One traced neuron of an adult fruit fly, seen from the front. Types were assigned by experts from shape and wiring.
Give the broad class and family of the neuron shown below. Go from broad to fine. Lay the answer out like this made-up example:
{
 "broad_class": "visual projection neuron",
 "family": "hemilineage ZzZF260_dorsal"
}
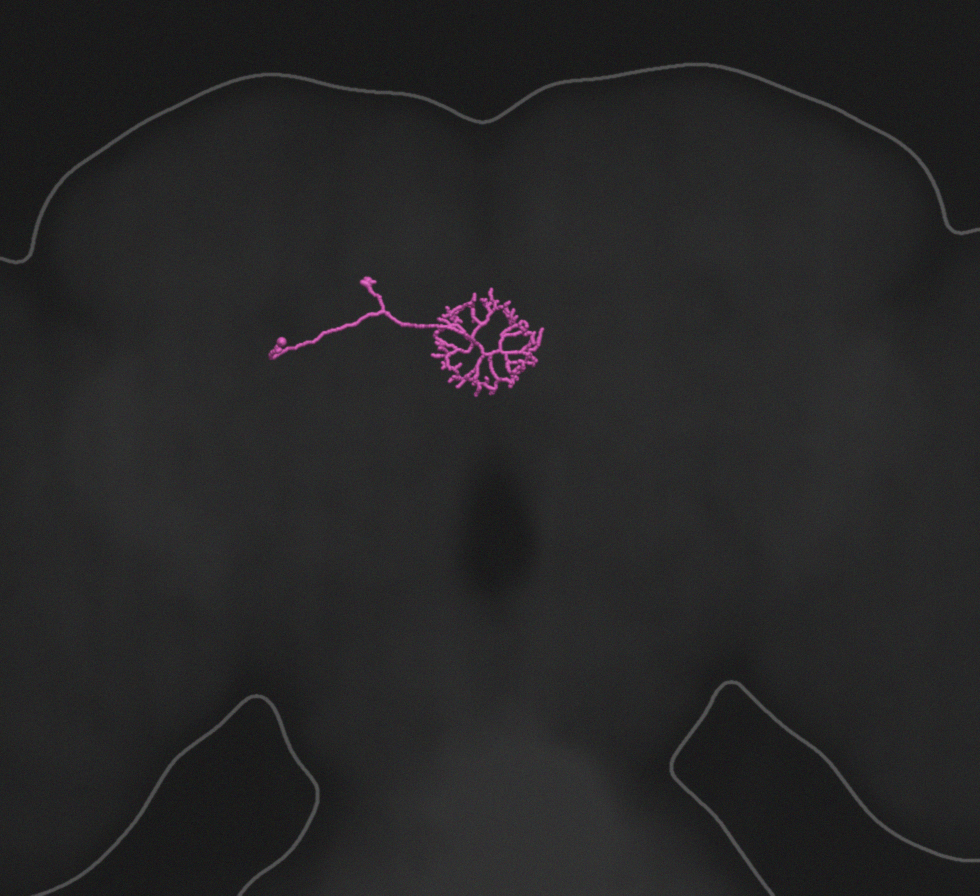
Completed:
{
 "broad_class": "central-brain intrinsic neuron",
 "family": "hemilineage EBa1"
}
